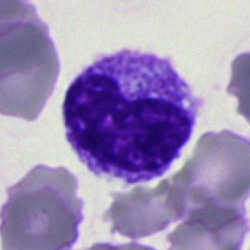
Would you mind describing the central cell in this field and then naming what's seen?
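Round outline. Nucleus indented along its upper edge; no nucleoli visible. Fine purplish granules stipple the cytoplasm above the nucleus. Metamyelocyte.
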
